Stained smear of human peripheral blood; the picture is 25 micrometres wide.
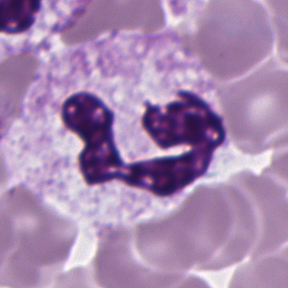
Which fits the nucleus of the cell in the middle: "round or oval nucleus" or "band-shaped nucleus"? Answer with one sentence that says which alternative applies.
Its nucleus forms a horseshoe, C, U or S shape without separate lobes.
